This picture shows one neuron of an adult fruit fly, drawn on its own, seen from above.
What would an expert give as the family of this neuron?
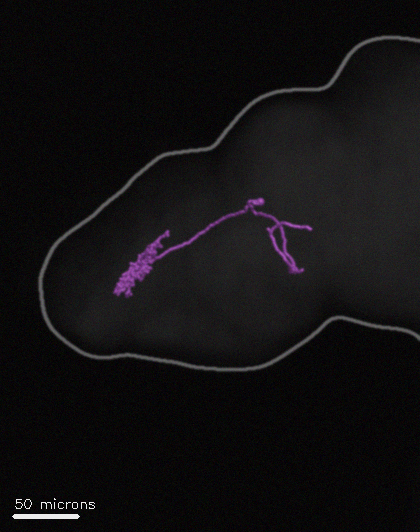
MeVP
